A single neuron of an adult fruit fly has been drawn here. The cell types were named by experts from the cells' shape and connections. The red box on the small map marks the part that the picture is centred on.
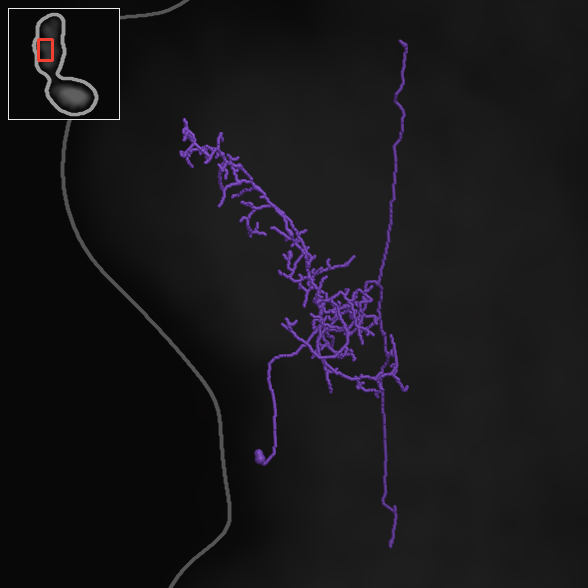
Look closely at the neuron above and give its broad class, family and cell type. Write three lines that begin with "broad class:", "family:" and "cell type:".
broad class: nerve-cord intrinsic neuron
family: hemilineage 10B
cell type: IN10B055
